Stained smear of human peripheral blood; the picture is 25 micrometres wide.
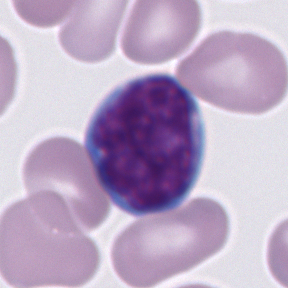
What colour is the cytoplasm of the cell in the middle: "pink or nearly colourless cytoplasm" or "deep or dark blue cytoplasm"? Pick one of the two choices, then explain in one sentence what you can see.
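Deep or dark blue cytoplasm. The thin rim of cytoplasm is blue.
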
